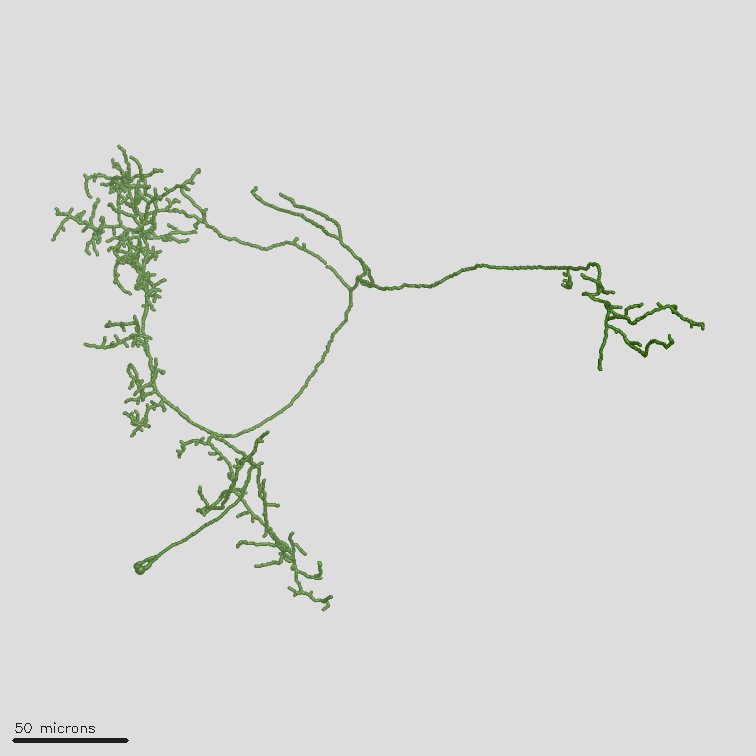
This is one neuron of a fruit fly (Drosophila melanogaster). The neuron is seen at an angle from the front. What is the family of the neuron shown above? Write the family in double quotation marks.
"hemilineage LALv1_ventral"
